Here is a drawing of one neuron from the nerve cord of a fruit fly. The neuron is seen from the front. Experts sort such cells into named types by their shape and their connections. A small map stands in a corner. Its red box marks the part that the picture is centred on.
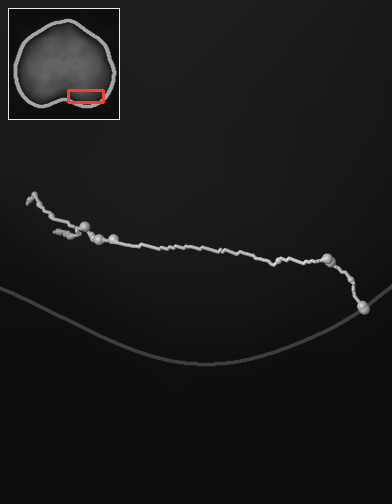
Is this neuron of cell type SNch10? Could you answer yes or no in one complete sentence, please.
Yes, a member of cell type SNch10 is what the neuron is.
